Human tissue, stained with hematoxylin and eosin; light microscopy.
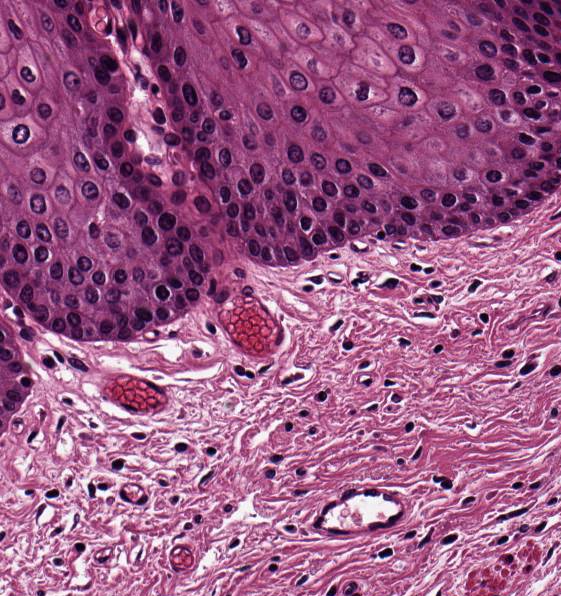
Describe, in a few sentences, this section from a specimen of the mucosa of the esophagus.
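Epithelium fills the upper field and connective tissue the lower, their boundary rising from left middle to upper right. The epithelium is stratified squamous, its cells enlarging and gaining more pink cytoplasm away from the basal layer. Basal cells at the stroma junction are crowded, with small dark oval nuclei. The lower border undulates, projecting downward at left.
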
